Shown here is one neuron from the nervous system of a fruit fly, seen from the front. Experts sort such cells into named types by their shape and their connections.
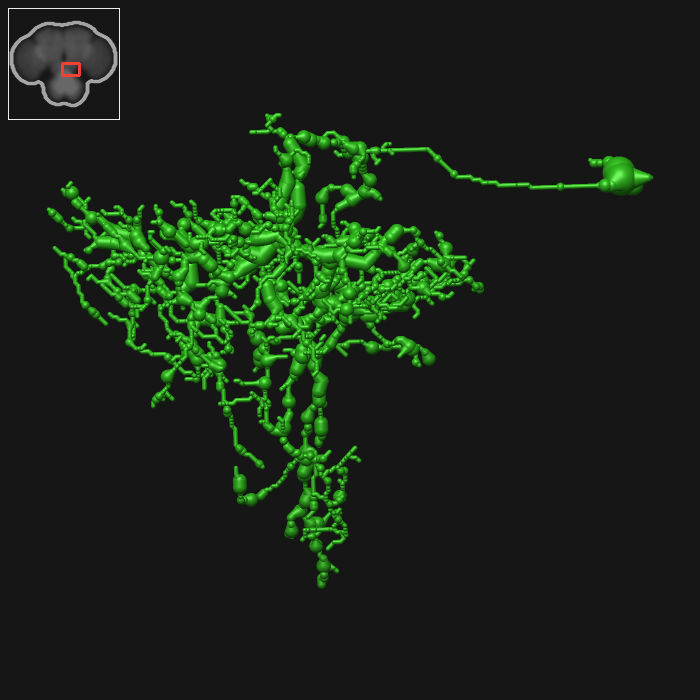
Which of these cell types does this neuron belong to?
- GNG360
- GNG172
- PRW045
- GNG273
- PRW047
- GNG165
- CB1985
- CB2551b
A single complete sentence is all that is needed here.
The cell type given to this neuron is GNG172.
